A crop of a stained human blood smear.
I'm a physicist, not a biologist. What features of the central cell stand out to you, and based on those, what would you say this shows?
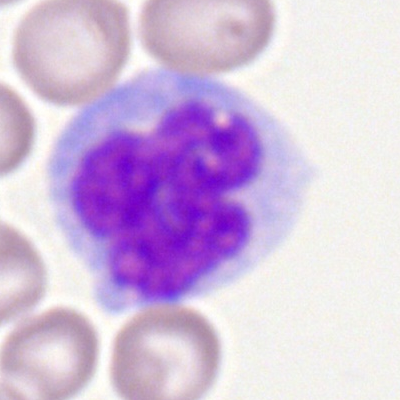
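The outline strikes me as irregular, tapering to a point on the right side. Inside, the nucleus is folded into several overlapping lobes, with a moderate rim of cytoplasm around it. I can't make out any granules in that cytoplasm. What we have here is a monocyte.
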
